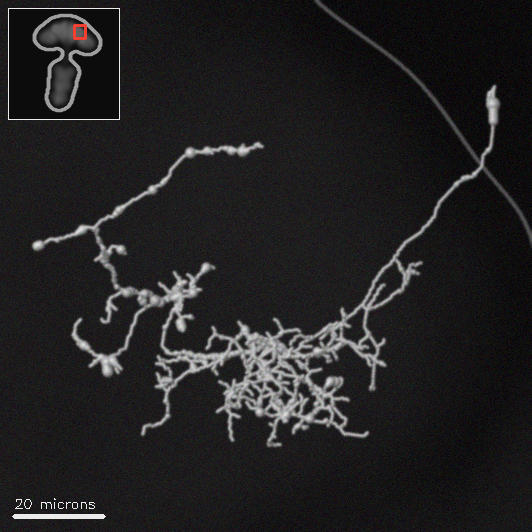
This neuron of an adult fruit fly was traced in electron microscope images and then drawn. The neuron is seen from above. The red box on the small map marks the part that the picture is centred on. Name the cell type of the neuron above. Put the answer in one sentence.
The cell type is CB2379.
